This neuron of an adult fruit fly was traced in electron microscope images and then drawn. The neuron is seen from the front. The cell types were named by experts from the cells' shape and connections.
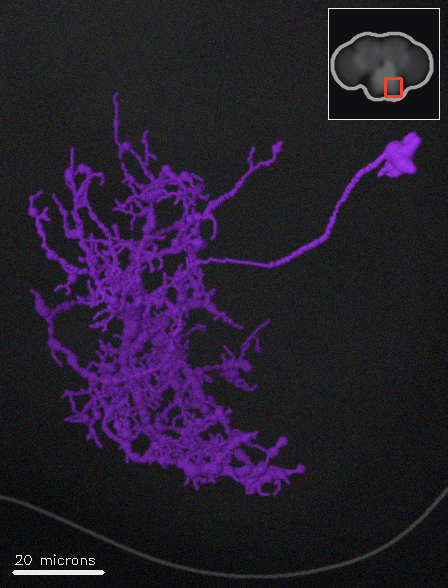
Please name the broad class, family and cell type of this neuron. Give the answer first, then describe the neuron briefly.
It is a nerve-cord intrinsic neuron. The family is hemilineage 09A. The cell type is IN09A013. From top to bottom in the picture it spans about 90 microns. More than a hundred branch ends can be seen.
